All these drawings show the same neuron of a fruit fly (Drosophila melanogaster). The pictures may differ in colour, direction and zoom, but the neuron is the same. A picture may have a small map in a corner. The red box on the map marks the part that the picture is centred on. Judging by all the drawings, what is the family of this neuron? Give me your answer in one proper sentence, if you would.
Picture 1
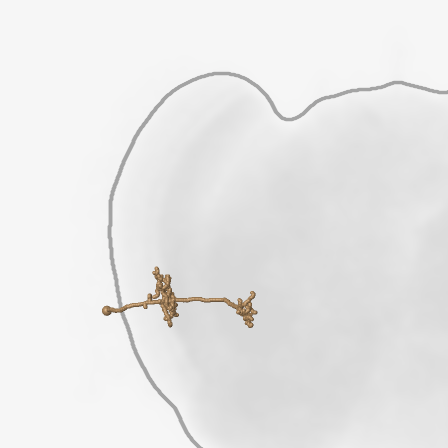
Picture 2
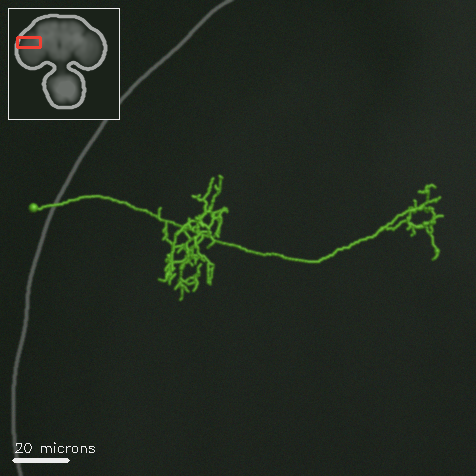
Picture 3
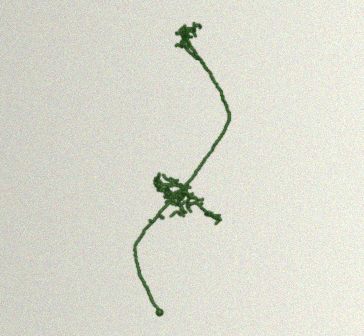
When grouped by family, this neuron is Tm.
